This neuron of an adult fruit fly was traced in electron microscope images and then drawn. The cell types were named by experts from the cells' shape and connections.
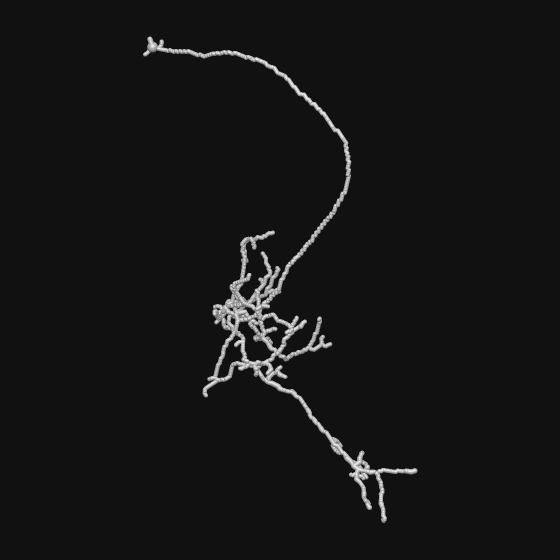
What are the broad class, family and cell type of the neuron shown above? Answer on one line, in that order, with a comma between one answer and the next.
central-brain intrinsic neuron, hemilineage WEDa2, WED033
